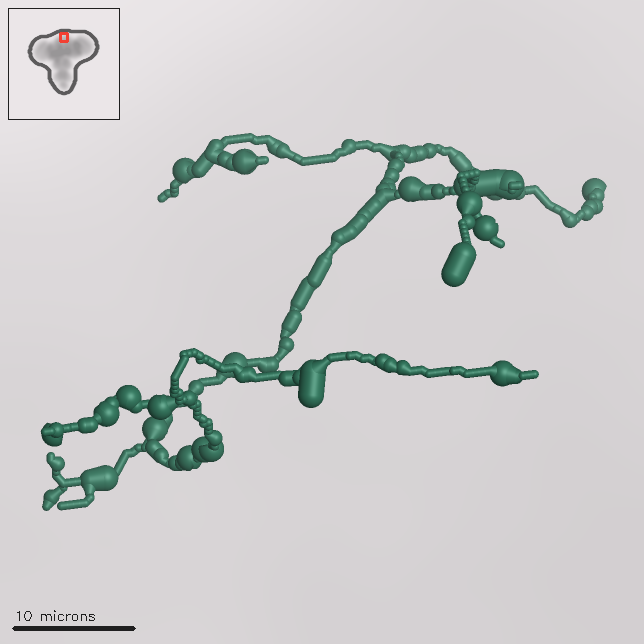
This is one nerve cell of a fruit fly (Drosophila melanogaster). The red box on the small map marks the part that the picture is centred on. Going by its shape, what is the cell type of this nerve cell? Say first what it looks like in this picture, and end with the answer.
No cell body is drawn. From left to right in the picture it spans about 45 microns. It has a dozen or fewer branch ends. It is a sensory neuron entering the brain. Its cell type is GNG643.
